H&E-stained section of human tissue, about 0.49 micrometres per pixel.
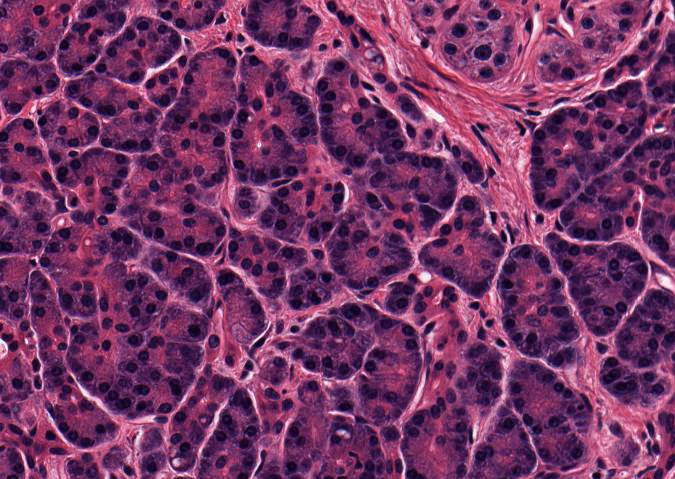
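Pancreas, haematoxylin and eosin. Acinar cells pyramidal, nuclei set toward cell base. Acinar nuclei small, round, darkly stained. Acinar cytoplasm dense, finely granular, purple-pink. Band of wavy pink collagen fibres crossing upper right diagonally.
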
